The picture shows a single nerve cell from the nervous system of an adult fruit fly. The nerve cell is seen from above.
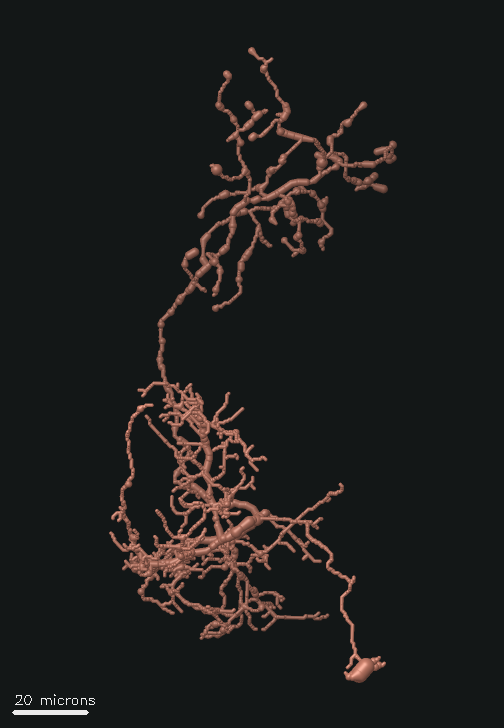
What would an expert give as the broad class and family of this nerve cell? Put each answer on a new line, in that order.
central-brain intrinsic neuron
hemilineage PSp3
